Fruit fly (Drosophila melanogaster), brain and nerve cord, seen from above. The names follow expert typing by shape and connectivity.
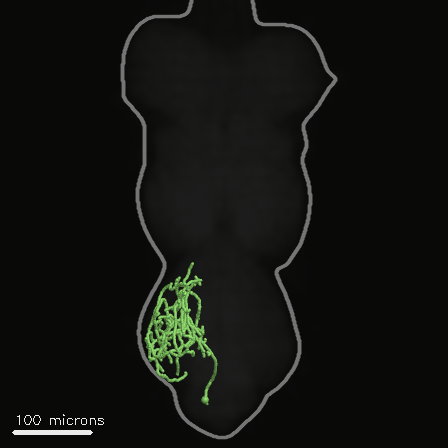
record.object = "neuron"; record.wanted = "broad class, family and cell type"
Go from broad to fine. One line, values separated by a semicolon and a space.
nerve-cord intrinsic neuron; hemilineage 04B; IN04B025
